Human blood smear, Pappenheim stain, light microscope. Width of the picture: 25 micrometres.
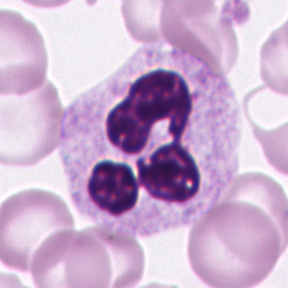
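The segmented neutrophil of a stained human peripheral blood smear. Its nucleus is divided into three separate lobes, and a thin strand of chromatin joins the upper lobe to the lower right one. The chromatin is dense, dark purple and clumped. Fine, small lilac granules, evenly scattered, fill the cytoplasm.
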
